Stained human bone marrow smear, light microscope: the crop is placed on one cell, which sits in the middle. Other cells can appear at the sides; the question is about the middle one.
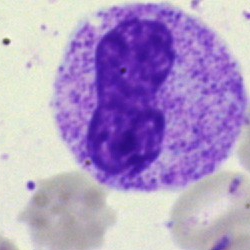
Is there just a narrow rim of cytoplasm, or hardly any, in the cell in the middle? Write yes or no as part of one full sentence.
No, the cell has plenty of cytoplasm around its nucleus.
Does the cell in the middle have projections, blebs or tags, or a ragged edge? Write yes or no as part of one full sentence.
No, there are no projections, blebs or tags; the cell's outline is smooth.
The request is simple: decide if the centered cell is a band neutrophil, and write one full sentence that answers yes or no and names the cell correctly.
Yes, as regards the cell in the middle, it is a band neutrophil.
